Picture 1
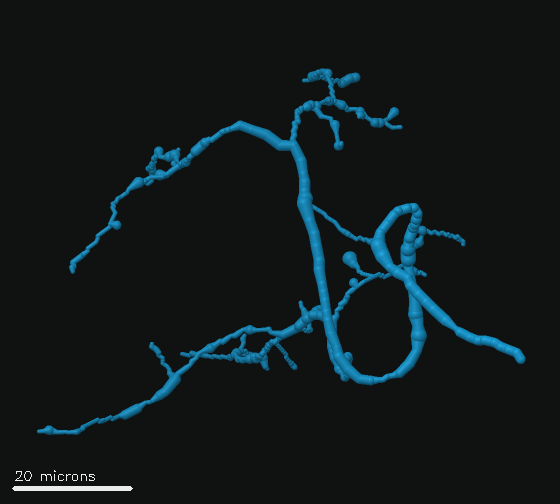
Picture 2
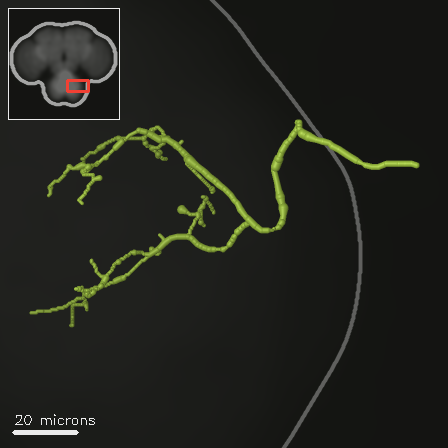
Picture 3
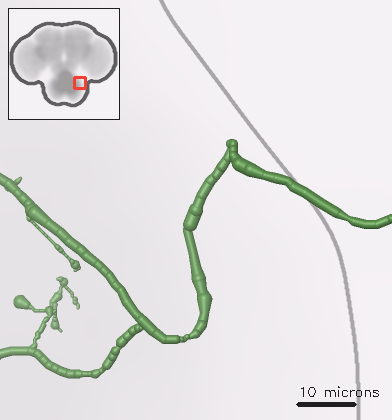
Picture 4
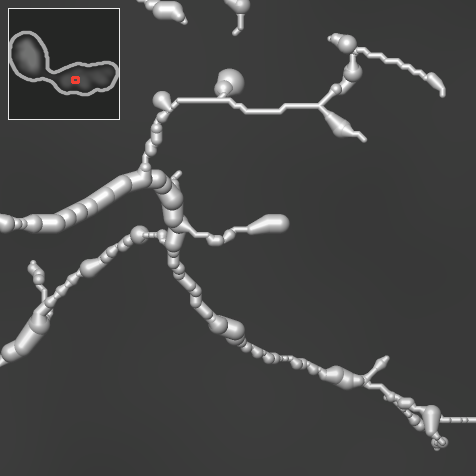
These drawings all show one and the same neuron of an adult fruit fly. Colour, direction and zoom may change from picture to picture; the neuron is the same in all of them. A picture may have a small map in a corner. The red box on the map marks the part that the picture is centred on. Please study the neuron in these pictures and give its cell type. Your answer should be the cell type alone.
SNpp10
